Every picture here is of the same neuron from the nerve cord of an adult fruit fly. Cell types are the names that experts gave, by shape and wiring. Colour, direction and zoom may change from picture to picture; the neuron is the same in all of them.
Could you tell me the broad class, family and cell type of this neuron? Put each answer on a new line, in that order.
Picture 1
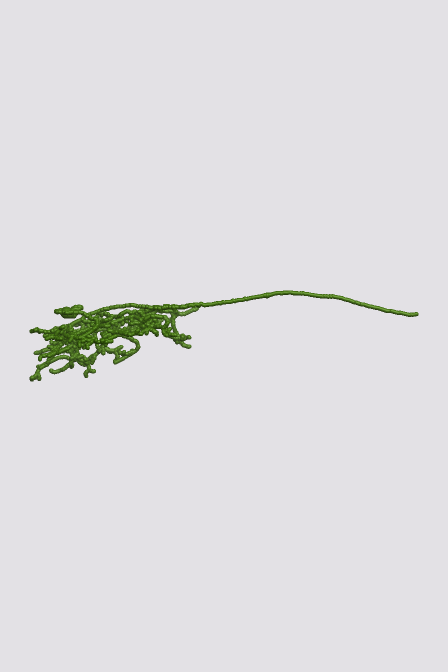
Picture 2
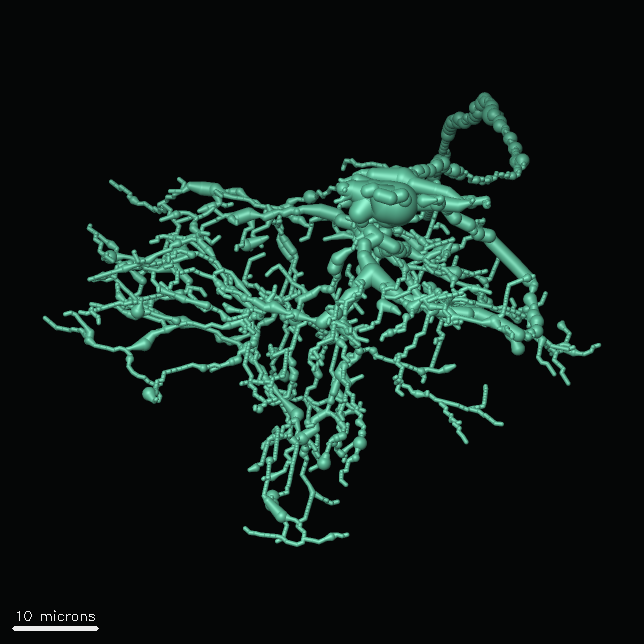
motor neuron of the nerve cord
MNad
MNad56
